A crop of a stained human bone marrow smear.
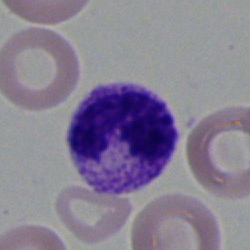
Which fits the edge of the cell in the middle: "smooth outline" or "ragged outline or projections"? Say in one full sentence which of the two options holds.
A smooth edge runs around this cell.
